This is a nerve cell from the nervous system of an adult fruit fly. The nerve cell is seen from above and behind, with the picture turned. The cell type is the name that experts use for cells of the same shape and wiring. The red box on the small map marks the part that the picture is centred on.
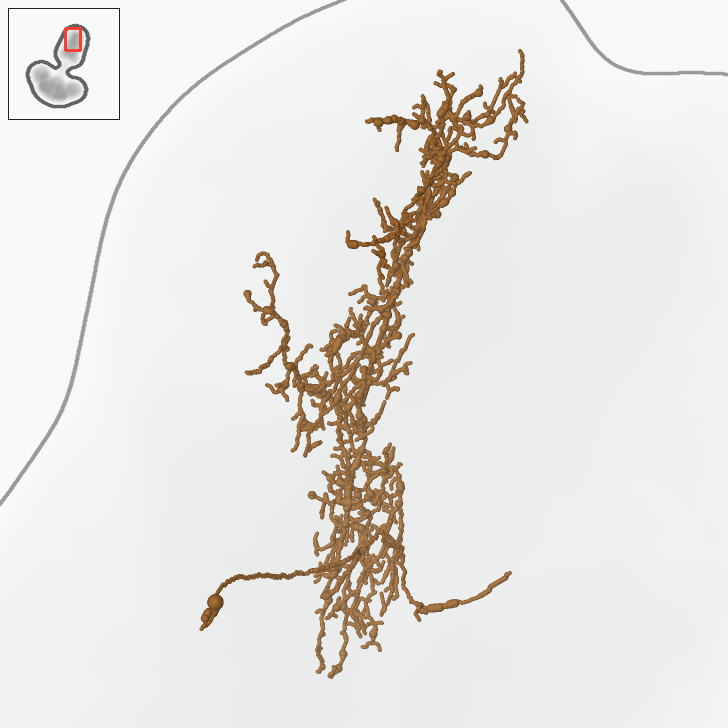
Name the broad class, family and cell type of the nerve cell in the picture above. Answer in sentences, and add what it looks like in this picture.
Its broad class is nerve-cord intrinsic neuron. The family is hemilineage 23B. Its cell type is IN23B024. It is in the nerve cord and does not reach the brain. More than a hundred branch ends can be seen.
